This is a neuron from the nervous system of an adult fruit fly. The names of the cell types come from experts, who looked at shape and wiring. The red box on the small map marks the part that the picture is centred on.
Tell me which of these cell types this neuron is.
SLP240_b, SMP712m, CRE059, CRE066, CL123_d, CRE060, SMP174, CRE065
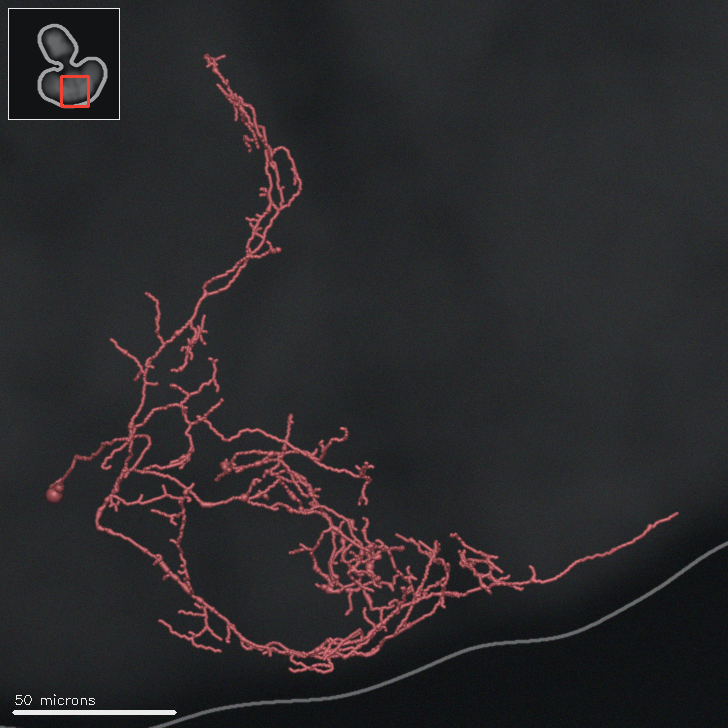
SMP712m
